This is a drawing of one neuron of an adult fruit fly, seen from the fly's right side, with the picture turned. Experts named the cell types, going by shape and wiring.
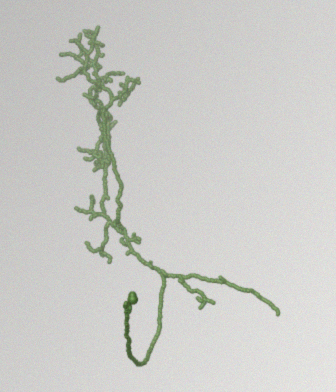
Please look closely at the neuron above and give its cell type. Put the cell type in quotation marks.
"CB1151"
